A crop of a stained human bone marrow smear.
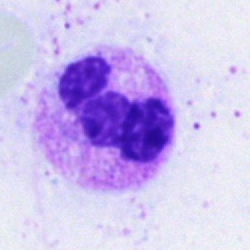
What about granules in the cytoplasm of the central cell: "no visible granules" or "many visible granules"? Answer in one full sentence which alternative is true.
Visible granules are present in great number in its cytoplasm.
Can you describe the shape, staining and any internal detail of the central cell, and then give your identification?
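A roughly round, smooth outline bounds this cell. Its chromatin is dark purple and gathered into coarse clumps. No nucleoli can be made out in the nucleus. The cell is a segmented neutrophil.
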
